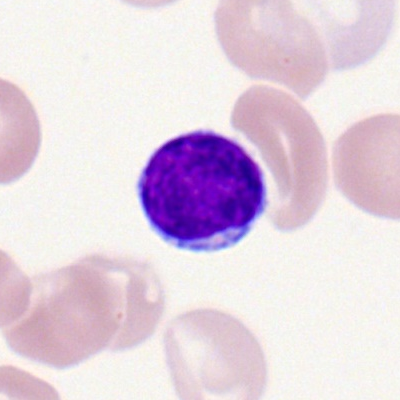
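Lymphocyte, the central cell, with a round, smooth outline. Its chromatin is dense, dark purple and coarsely clumped, and no nucleoli can be seen. A scant pale blue rim of cytoplasm shows most clearly along the lower edge.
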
